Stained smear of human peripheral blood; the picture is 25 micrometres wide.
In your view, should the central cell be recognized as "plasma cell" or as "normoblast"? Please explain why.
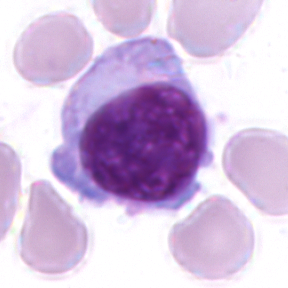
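This is a plasma cell. The deciding feature is the chromatin: its dark purple is mottled with small lighter patches rather than evenly smooth.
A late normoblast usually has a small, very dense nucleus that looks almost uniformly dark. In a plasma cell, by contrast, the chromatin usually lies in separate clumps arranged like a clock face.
Beyond that, the nucleus is round in outline, about 11 micrometres across, and sits off-centre toward the lower right of the cell. The cytoplasm is a pale greyish blue. The cell outline is irregular, with small bulges along its lower left edge.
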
